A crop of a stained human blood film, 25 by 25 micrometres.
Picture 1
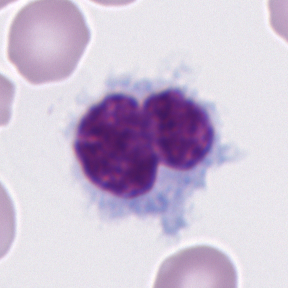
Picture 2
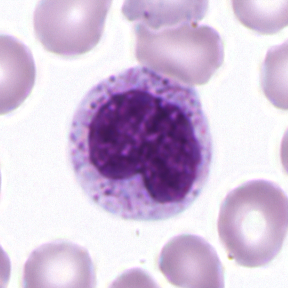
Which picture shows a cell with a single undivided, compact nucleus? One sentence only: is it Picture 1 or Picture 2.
The nucleus forms one compact round, oval or kidney-shaped piece in picture 2.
